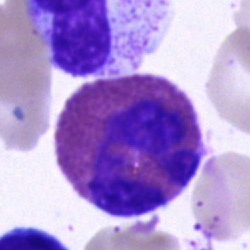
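Eosinophil occupying the centre of a stained human bone marrow smear under the light microscope. Its nucleus is positioned toward the lower right part of the cell. The chromatin shows dark clumps alternating with paler areas. Abundant cytoplasm of a purplish-pink colour surrounds it, widest on the upper left side.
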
